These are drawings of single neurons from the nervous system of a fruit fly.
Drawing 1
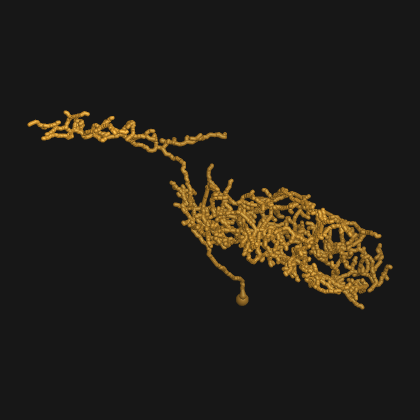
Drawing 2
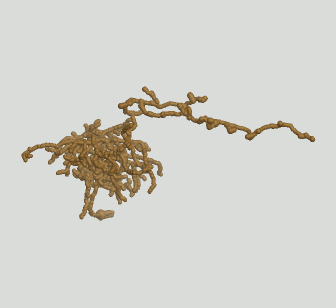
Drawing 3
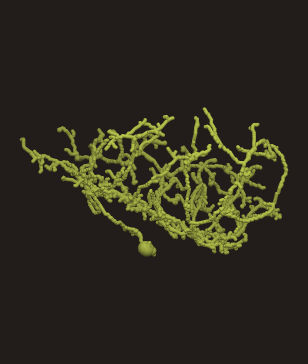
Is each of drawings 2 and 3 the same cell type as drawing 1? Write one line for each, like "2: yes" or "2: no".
2: no
3: no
